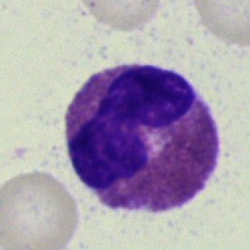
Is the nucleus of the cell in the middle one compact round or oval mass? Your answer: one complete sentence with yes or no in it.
No, it is a curved band without separate lobes that the nucleus forms.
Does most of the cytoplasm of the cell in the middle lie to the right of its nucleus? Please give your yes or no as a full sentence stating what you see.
Yes, the nucleus is found toward the left, whether upper, middle or lower.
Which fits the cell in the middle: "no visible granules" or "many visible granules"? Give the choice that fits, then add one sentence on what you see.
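Many visible granules. Fine granules are spread throughout the cytoplasm.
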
